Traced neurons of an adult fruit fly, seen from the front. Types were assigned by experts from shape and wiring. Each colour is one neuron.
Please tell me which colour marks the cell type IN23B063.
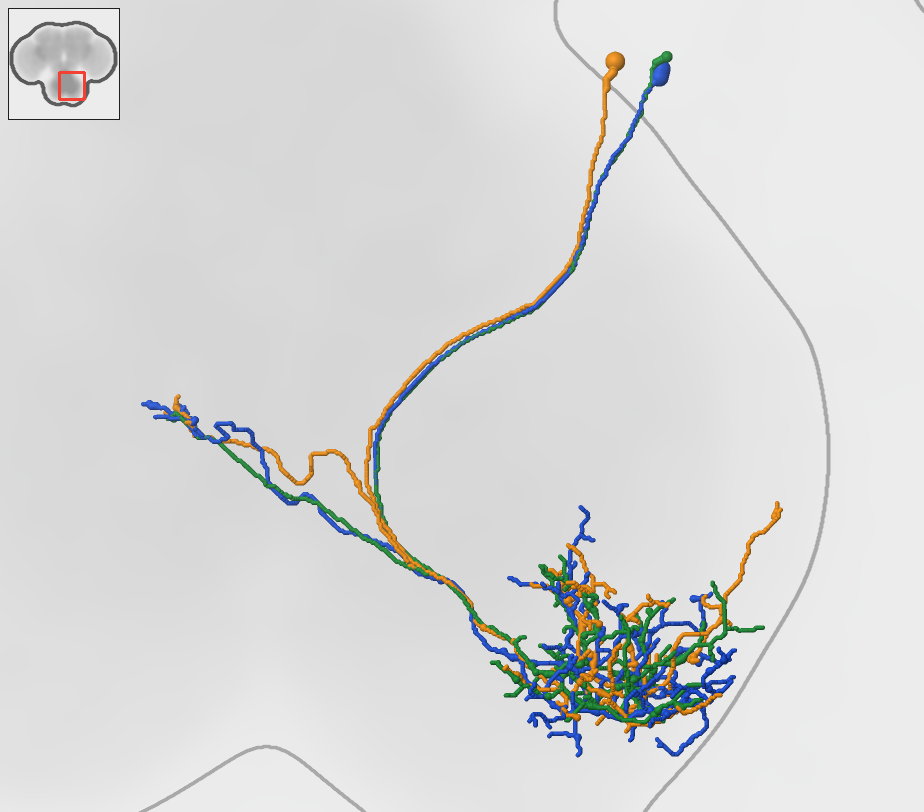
blue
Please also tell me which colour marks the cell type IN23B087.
orange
